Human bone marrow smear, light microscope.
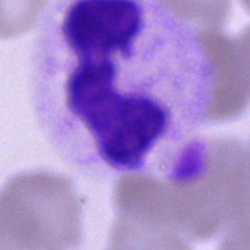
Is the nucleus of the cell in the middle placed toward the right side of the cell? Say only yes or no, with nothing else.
No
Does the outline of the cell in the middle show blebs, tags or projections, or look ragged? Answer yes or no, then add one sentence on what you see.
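No. The cell outline is roughly round with a smooth, faint edge.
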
